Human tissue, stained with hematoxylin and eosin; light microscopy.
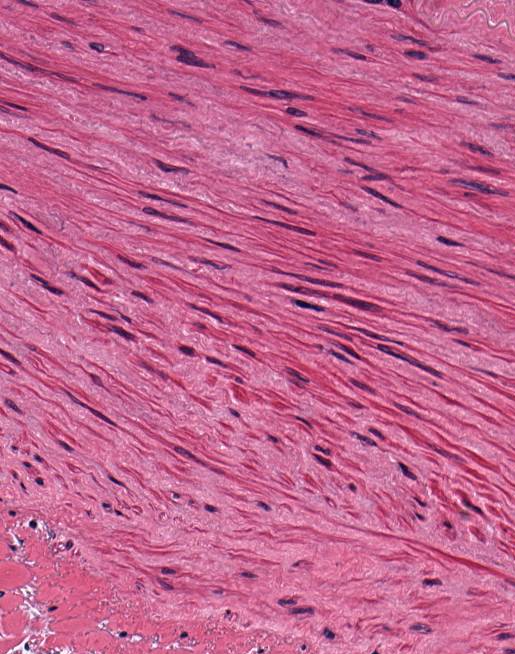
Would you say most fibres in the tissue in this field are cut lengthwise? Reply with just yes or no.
Yes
